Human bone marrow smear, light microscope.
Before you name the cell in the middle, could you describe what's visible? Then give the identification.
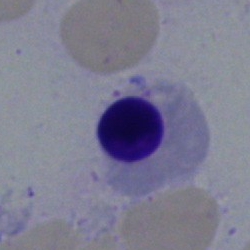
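Look first at the nucleus: it sits off-centre, toward the left side of the cell. Now notice how abundant the cytoplasm is, covering more area than the nucleus, with no granules you can see. Its outer edge is irregular and faint. This cell is an erythroblast.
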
